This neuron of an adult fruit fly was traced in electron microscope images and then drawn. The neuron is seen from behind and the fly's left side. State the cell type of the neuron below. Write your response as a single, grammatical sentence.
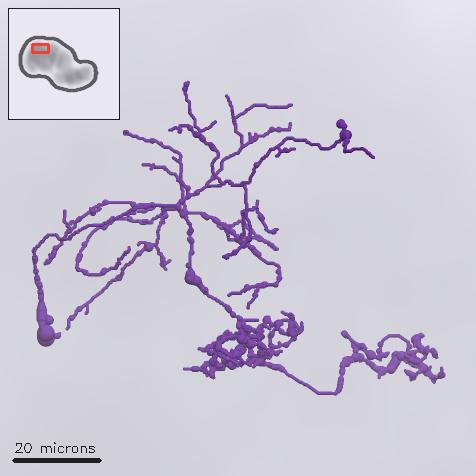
In the scheme of cell types, this neuron is PAM05.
